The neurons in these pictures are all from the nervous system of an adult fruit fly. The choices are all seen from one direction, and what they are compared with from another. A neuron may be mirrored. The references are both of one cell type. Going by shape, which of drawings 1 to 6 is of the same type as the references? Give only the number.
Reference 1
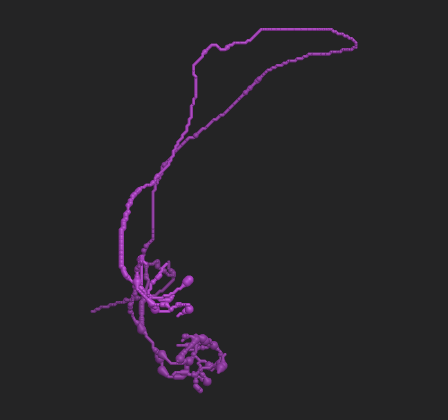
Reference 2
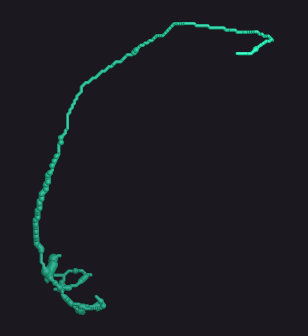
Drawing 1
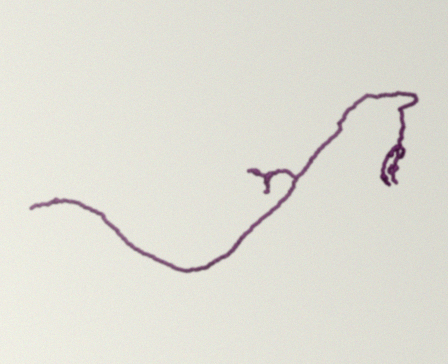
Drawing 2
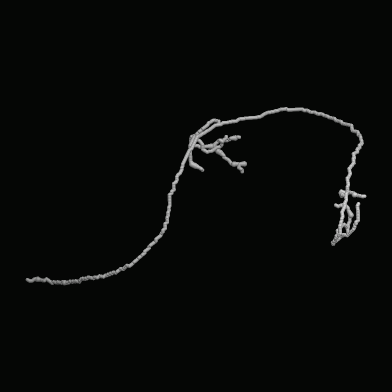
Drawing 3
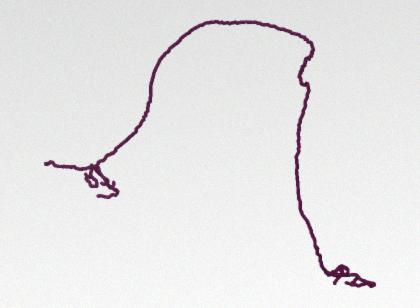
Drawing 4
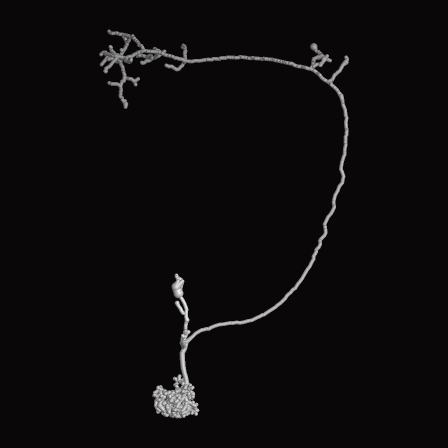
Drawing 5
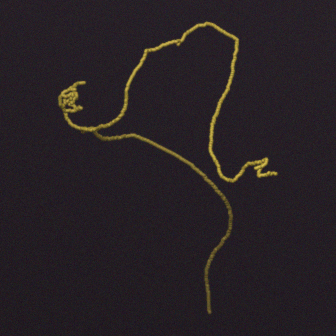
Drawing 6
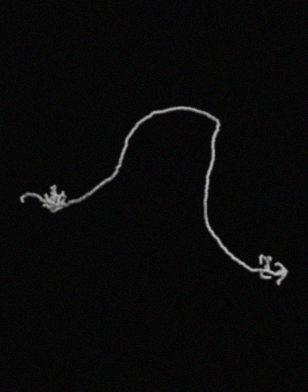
3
